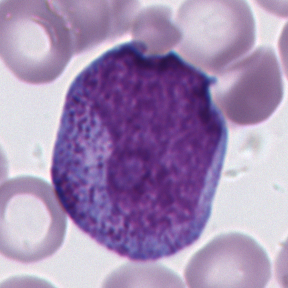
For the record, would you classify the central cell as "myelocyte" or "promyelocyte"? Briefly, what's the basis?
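This is a promyelocyte rather than a myelocyte.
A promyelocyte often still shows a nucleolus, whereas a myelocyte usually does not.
Just below the centre of this nucleus lies a faint rounded area, which agrees with a nucleolus and so decides for the promyelocyte. The cell outline is oval and taller than it is wide. Its chromatin is finely stippled rather than coarsely clumped, and no clear vacuoles are seen.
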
